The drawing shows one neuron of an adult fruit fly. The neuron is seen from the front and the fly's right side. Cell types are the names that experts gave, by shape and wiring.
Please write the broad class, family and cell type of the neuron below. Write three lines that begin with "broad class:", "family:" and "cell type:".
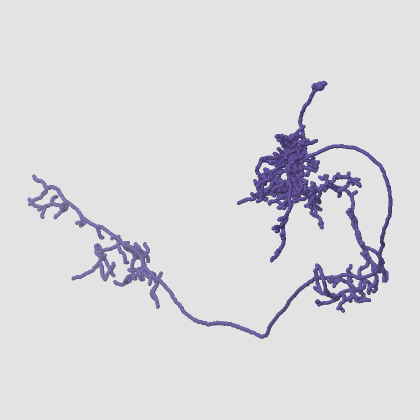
broad class: descending neuron
family: DNpe
cell type: DNpe026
